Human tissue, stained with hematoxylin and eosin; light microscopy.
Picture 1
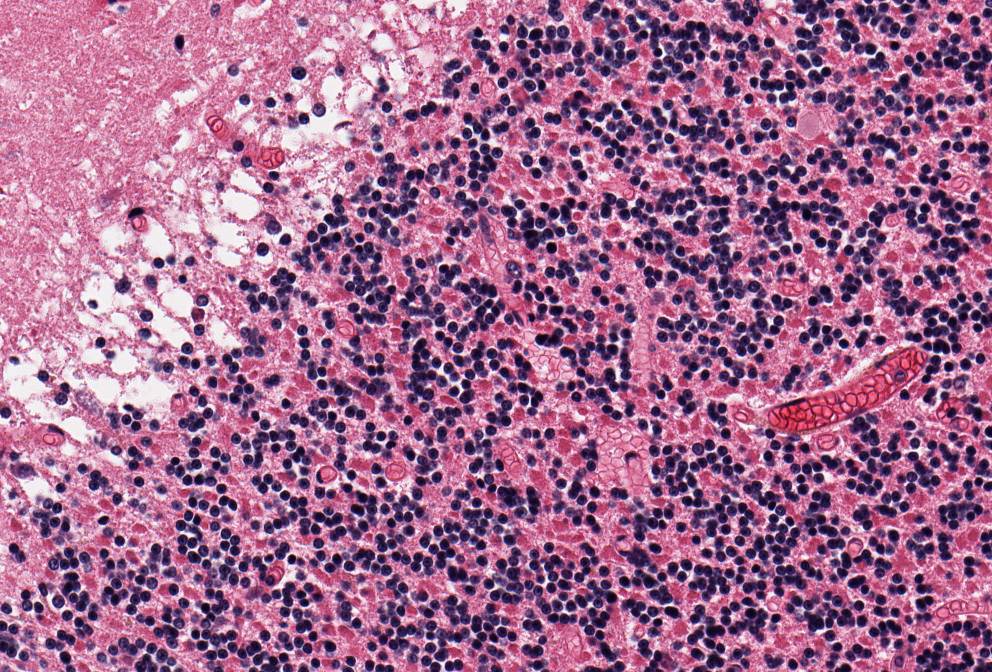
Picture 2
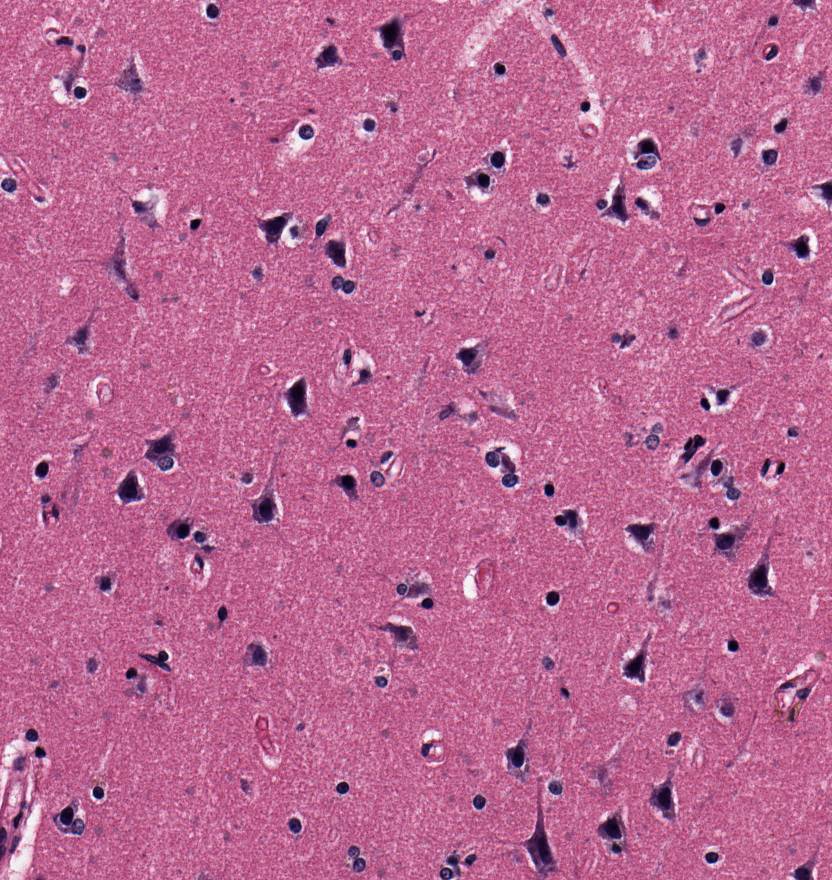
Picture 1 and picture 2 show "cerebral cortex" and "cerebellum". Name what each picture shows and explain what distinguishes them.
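Matching first: cerebellum is picture 1, and cerebral cortex is picture 2. Nuclei: in picture 1, small, round, uniform, darkly stained nuclei with very little visible cytoplasm are densely packed over most of the field. Only the upper left corner is spared, and it is pale pink, finely fibrillar tissue with very few nuclei.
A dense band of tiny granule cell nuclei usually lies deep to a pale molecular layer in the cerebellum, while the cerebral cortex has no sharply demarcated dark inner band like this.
Arrangement: in picture 2, cells lie singly and fairly evenly scattered over the whole field, in no organised units such as glands or tubules. Its larger cells have triangular bodies tapering into a single long process, several with one or two small round nuclei pressed closely against them.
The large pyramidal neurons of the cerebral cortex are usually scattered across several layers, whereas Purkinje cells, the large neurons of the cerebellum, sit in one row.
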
